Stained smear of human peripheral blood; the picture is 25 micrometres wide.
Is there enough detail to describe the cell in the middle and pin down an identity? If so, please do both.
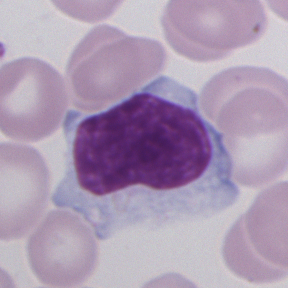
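A single unlobed nuclear mass is present, with a slightly irregular outline. No nucleoli are visible within it. The cytoplasm is pale greyish blue and contains no distinct granules. This is a typical lymphocyte.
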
